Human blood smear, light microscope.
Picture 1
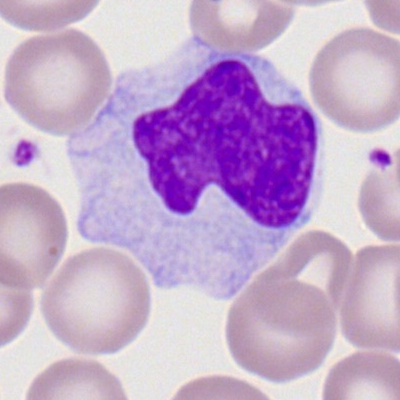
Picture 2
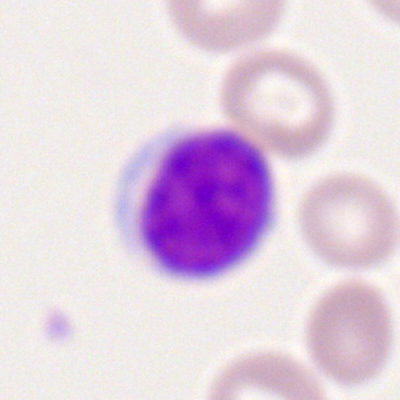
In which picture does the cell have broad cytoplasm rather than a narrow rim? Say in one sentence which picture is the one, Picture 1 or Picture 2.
The nucleus is surrounded by plenty of cytoplasm in picture 1.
